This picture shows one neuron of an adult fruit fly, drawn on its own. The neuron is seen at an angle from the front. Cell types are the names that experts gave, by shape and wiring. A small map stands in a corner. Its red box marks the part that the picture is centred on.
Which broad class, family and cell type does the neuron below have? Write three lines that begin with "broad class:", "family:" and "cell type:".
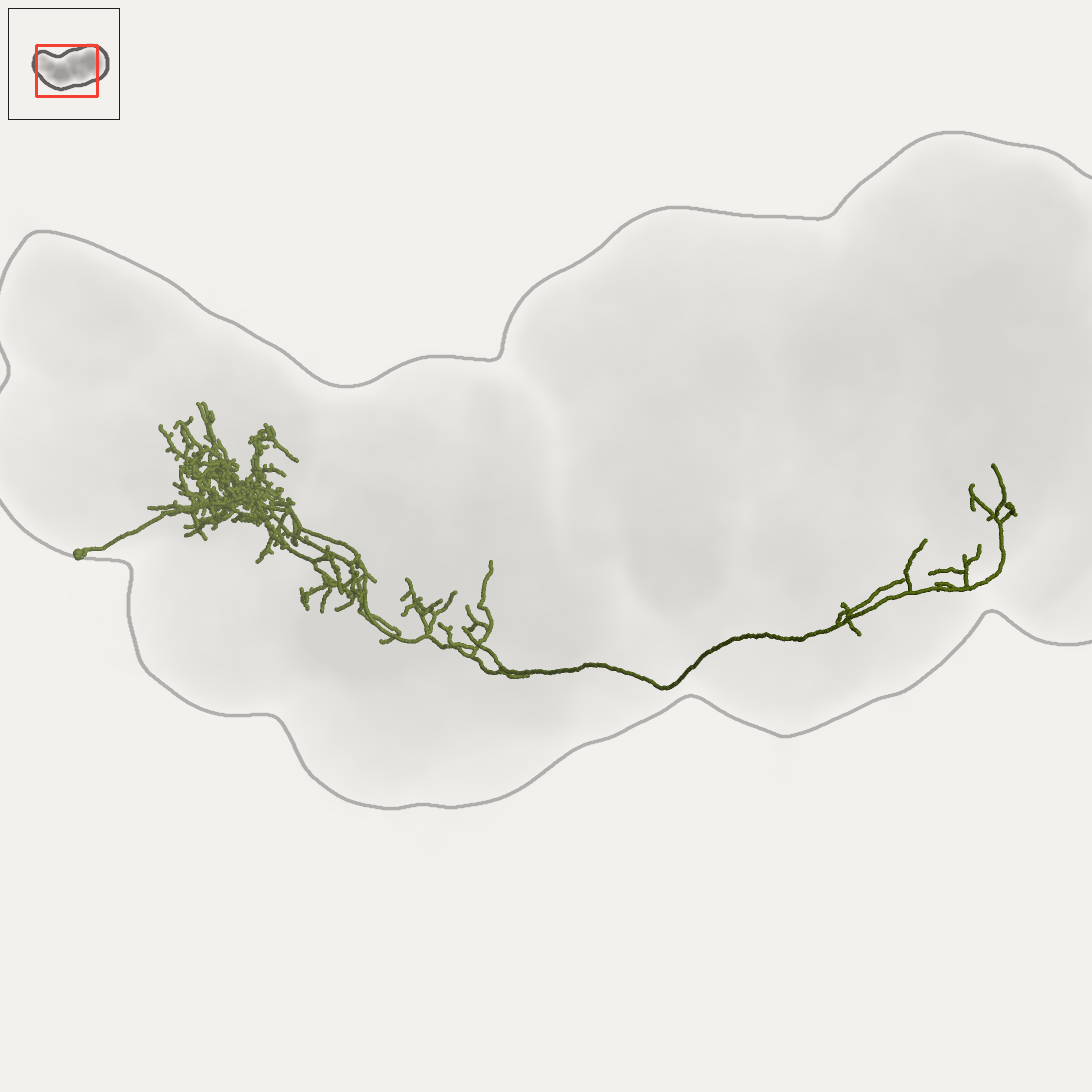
broad class: ascending neuron
family: hemilineage 08B
cell type: AN08B016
